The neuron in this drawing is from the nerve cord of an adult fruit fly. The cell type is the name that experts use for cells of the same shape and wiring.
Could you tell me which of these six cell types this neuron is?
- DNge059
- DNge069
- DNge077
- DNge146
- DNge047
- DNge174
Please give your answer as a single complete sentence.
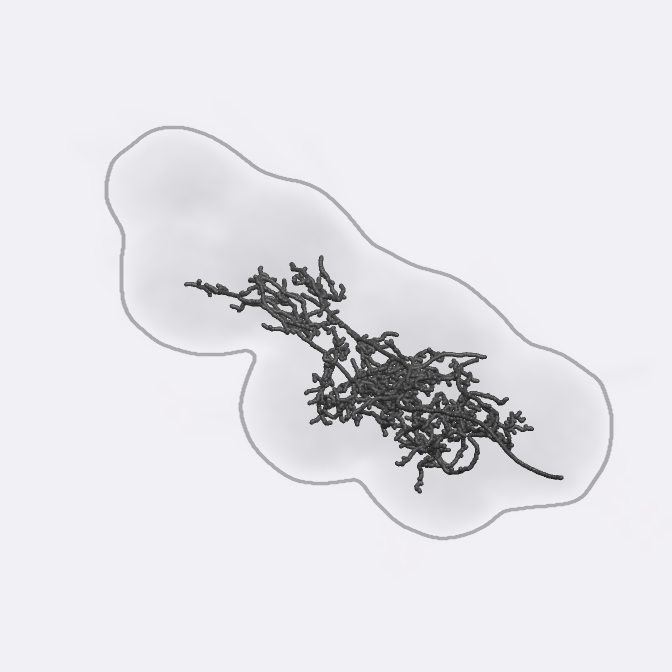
It is to cell type DNge047 that the neuron belongs.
